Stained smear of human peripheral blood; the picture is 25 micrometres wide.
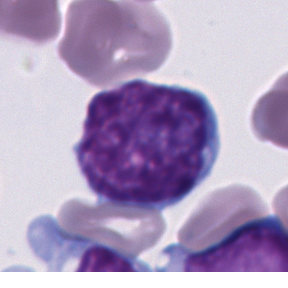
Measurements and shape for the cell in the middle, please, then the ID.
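You'll notice the outline is smooth and roughly round, about 12 micrometres across. The nucleus is round too and fills about 90% of the cell, so the blue cytoplasm is only a thin rim, widest on the right side. Have a look at the chromatin: finely mottled, not gathered into coarse dense blocks. That one's a myeloblast.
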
